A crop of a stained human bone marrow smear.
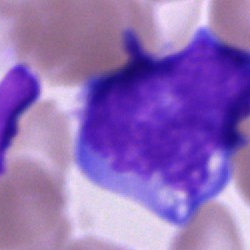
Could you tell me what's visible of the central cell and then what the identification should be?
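Small finger-like projection from the upper left part of the cell. Most of the cell taken up by nucleus. Narrow rim of pale blue cytoplasm, mainly along the lower edge, with a few small clear vacuoles at lower right. This is a blast.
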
